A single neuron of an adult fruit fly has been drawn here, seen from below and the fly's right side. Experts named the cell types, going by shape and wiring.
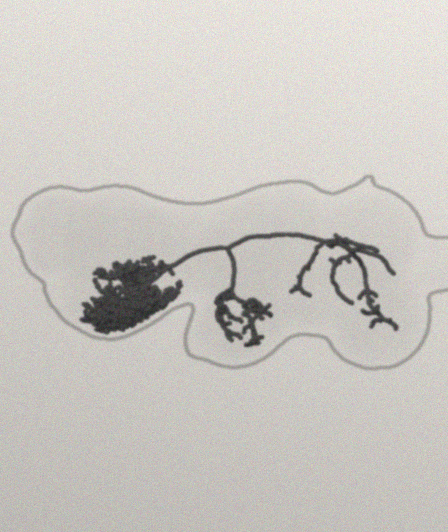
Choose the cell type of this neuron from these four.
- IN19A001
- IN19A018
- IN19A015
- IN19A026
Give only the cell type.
IN19A018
